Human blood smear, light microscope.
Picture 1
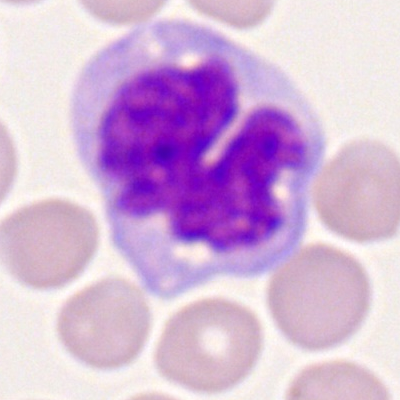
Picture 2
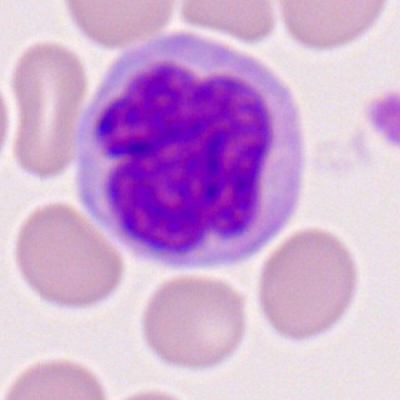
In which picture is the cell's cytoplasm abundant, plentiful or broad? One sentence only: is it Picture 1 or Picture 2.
There is broad cytoplasm around the nucleus of the cell in picture 1.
